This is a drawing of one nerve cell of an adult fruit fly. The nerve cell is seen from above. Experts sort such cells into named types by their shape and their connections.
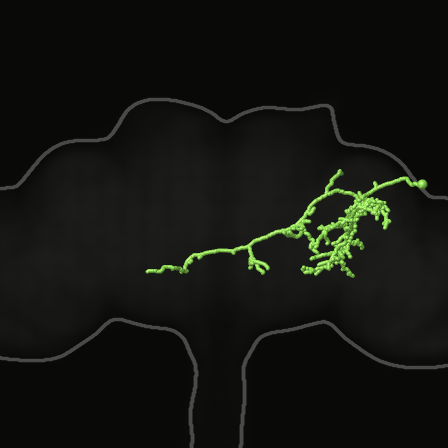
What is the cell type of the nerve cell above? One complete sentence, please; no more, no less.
This particular nerve cell has the cell type AVLP187.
